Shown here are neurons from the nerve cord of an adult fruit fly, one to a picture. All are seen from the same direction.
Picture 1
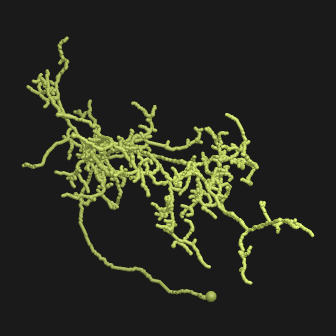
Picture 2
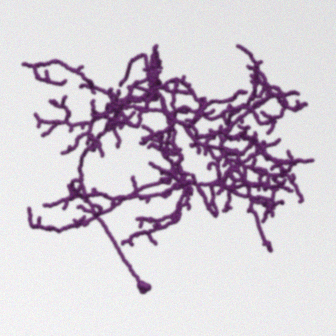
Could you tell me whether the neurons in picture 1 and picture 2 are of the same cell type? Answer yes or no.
no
